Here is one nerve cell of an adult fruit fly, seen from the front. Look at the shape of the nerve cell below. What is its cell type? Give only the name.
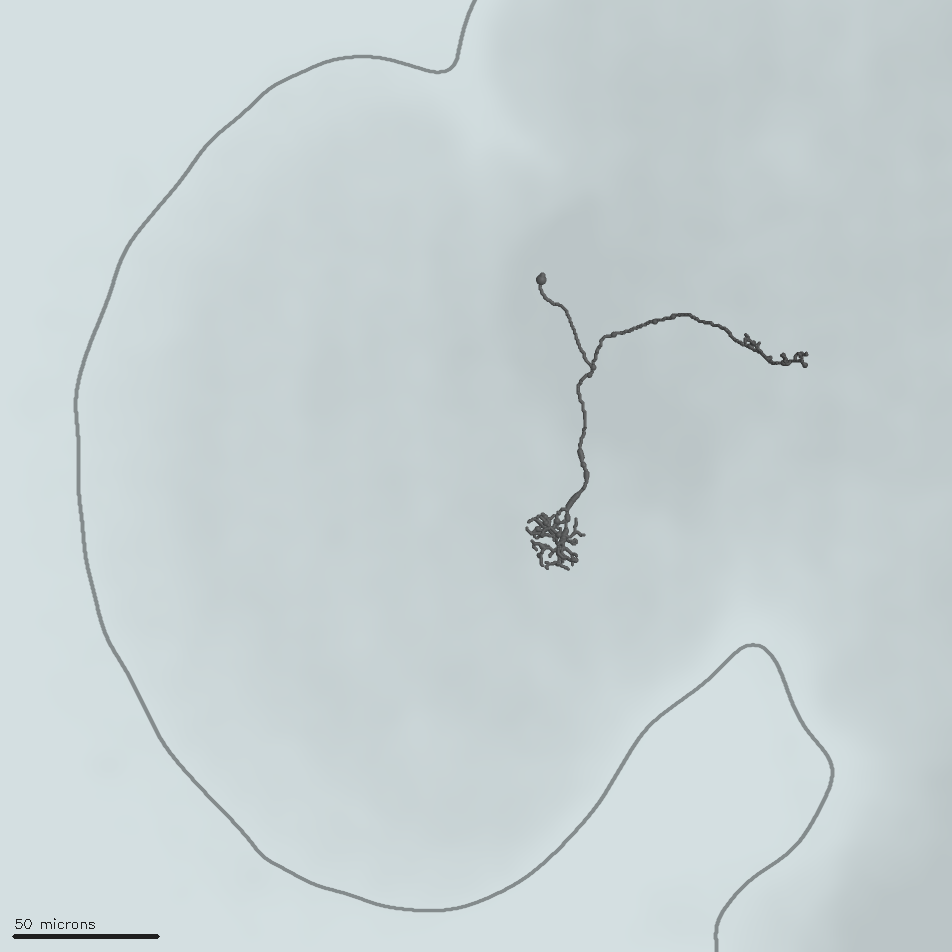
LPC1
